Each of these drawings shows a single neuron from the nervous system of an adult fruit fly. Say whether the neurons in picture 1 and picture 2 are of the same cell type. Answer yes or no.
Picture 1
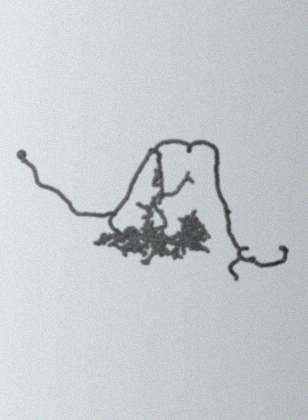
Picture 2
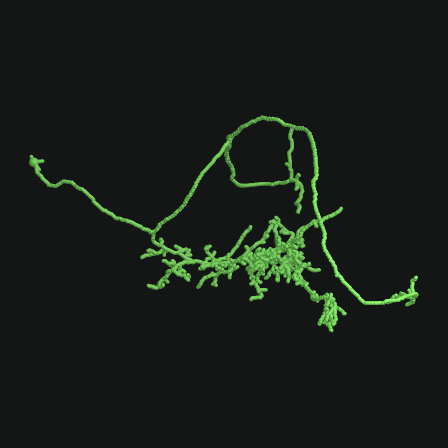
yes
